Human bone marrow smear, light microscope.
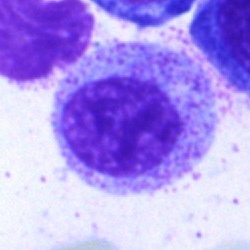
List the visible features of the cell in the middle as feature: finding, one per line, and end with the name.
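Position: nucleus off-centre; wider cytoplasm rim on right
Chromatin: purple, patchy; darker clumps, paler areas
Cytoplasm: pale blue
Granules: fine, pink-purple, throughout cytoplasm
Identity: myelocyte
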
